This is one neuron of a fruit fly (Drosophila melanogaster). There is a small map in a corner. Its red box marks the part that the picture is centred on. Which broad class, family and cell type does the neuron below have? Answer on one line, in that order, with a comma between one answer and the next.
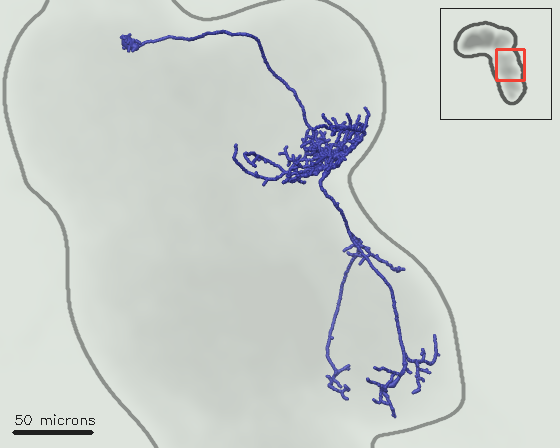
nerve-cord intrinsic neuron, hemilineage 01A, IN01A007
